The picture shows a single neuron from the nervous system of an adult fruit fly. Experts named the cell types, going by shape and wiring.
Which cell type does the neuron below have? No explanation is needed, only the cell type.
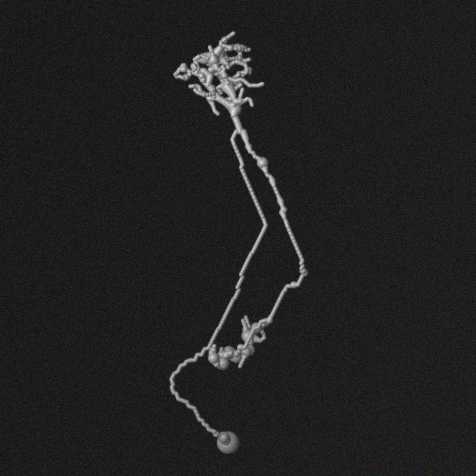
T5d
